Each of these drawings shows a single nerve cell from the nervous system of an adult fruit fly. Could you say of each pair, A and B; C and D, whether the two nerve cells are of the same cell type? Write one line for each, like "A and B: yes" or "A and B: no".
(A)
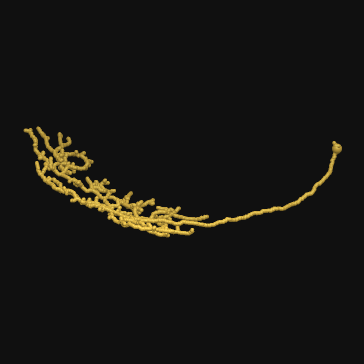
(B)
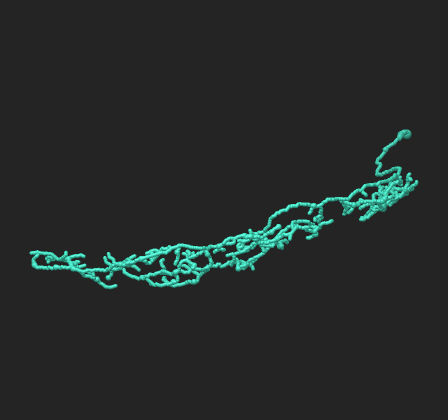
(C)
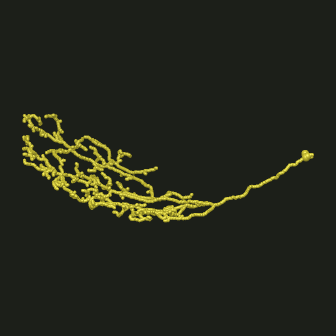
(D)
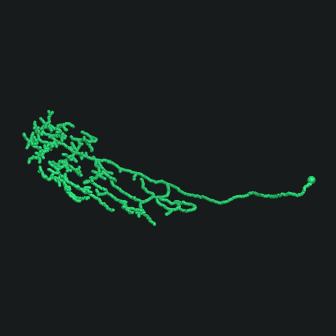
A and B: yes
C and D: yes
